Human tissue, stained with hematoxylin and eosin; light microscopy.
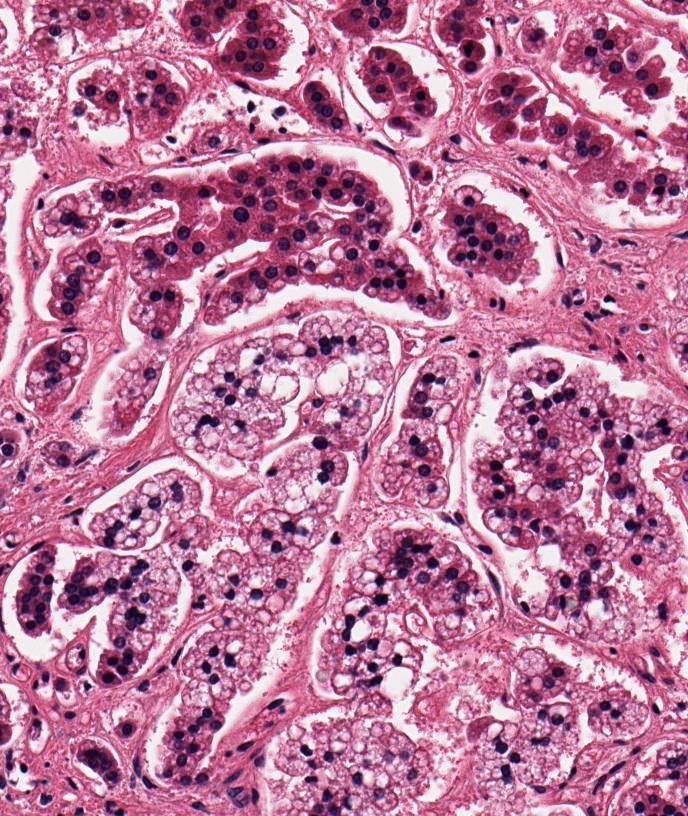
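Adrenal gland, haematoxylin and eosin stained section. Throughout the field, cells are arranged in rounded nests and short cords separated by thin fibrous septa. In the upper part the cells have dense pink cytoplasm, whereas in the lower half their cytoplasm is pale and finely vacuolated. Each nest cell has a single small, round, darkly stained nucleus.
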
